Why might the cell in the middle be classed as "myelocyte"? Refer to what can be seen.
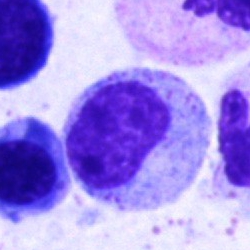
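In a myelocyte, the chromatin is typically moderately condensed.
Here the chromatin is dark purple and moderately clumped, with paler patches between, which is in keeping with a myelocyte. The cell outline is round and smooth. The nucleus lies toward the left of the cell, leaving a wider band of cytoplasm on the right. That cytoplasm is pale bluish-lilac.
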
